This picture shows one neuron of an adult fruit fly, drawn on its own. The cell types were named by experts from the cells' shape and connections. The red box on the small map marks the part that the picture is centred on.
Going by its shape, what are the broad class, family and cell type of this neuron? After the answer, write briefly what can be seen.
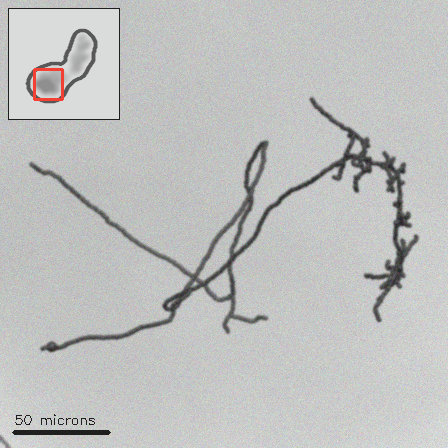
This is a central-brain intrinsic neuron. The family is hemilineage WEDd2. The cell type is CB1055. Its cell body lies at the lower left of the picture. By the scale bar it is about 200 microns wide in this view.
